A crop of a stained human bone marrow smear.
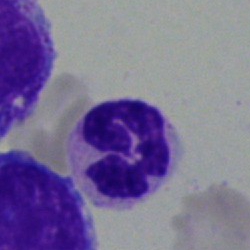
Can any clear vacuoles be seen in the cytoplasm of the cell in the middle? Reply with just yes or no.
No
